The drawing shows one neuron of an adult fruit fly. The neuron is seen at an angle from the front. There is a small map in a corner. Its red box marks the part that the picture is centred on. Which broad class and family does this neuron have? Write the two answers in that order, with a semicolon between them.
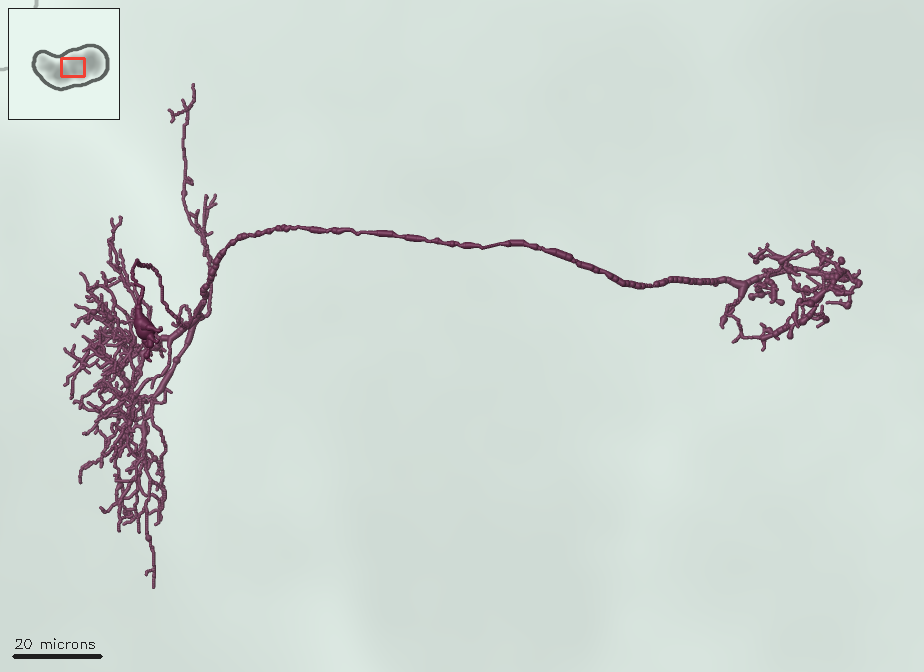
visual projection neuron; hemilineage SLPa&l1_lateral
